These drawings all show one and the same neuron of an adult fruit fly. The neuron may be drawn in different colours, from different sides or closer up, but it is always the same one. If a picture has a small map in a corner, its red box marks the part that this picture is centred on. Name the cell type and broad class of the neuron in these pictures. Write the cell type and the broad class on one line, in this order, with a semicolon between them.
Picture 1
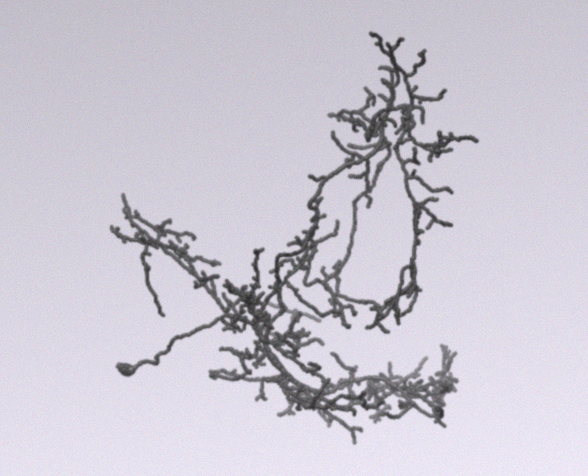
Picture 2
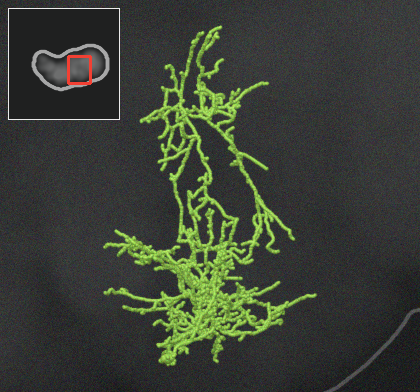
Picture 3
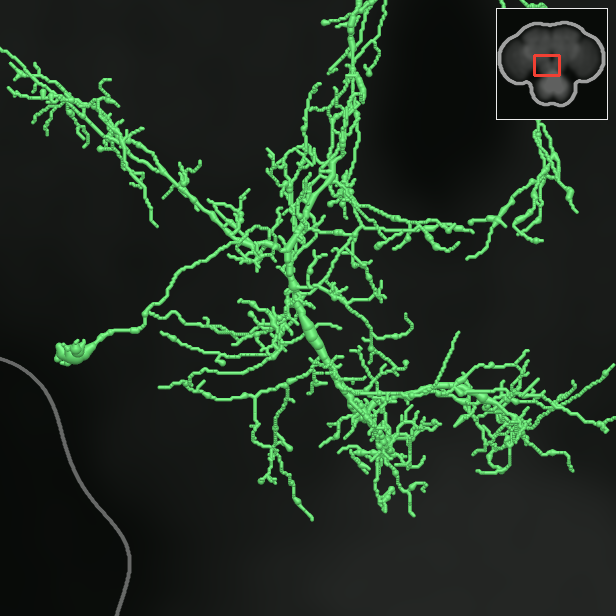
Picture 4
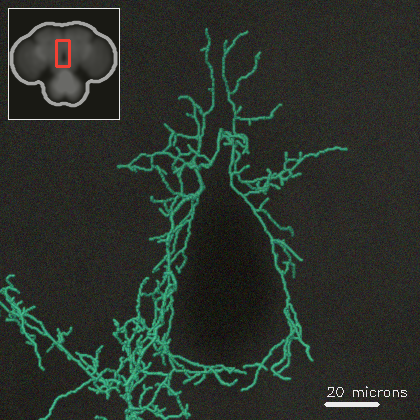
GNG504; central-brain intrinsic neuron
